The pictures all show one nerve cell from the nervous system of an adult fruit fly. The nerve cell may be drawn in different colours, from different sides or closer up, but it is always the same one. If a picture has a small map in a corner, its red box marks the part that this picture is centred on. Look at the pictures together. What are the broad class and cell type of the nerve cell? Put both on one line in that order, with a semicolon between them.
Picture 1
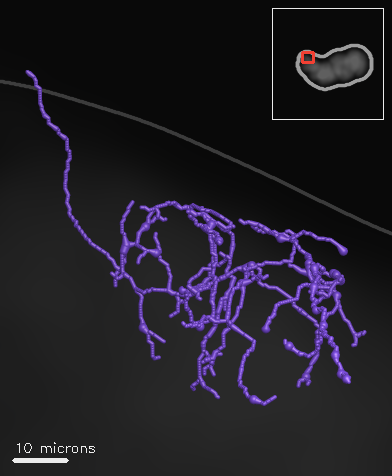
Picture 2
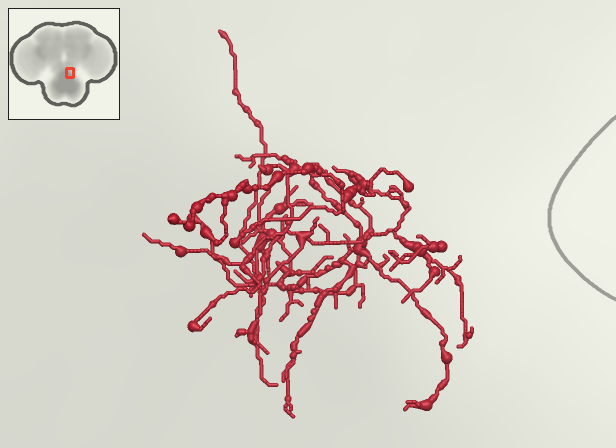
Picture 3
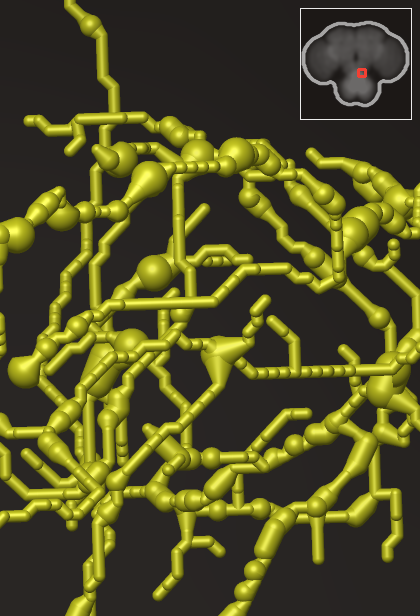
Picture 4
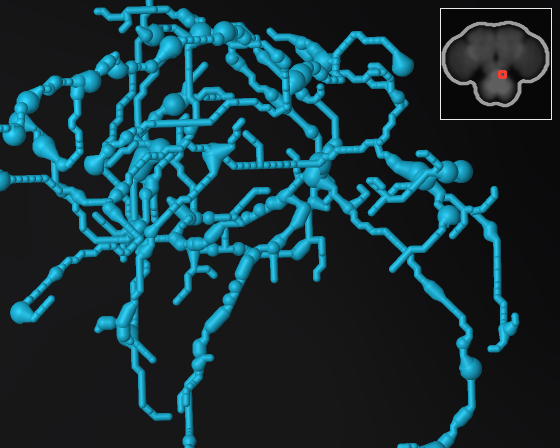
nerve-cord intrinsic neuron; INXXX454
